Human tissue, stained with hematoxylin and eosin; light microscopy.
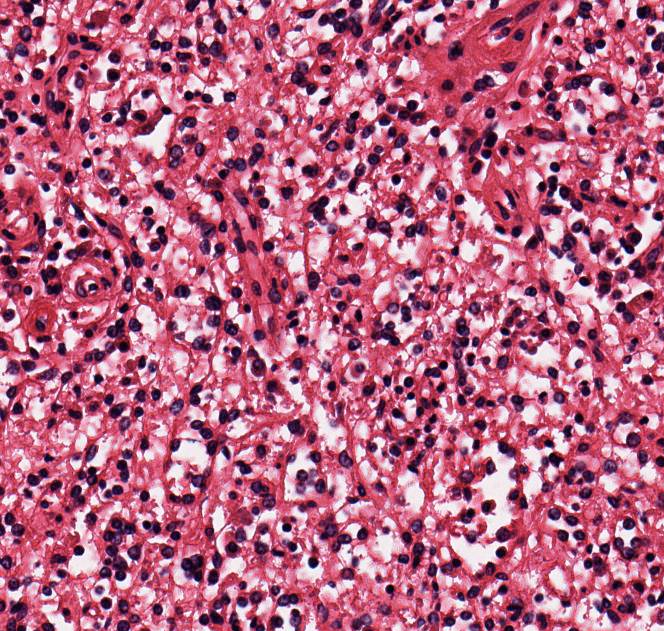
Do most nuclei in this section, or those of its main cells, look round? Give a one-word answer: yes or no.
Yes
